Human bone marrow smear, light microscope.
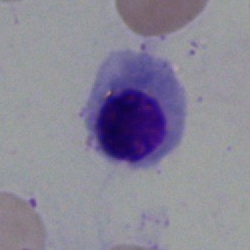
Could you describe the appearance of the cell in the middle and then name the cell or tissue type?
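Beginning with the nucleus, it lies in the lower part of the cell, leaving the widest band of cytoplasm above it. Its chromatin is dark purple, dense and coarsely clumped. Next, the cytoplasm shows no visible granules and contains no vacuoles. Taken together, the cell is an erythroblast.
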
